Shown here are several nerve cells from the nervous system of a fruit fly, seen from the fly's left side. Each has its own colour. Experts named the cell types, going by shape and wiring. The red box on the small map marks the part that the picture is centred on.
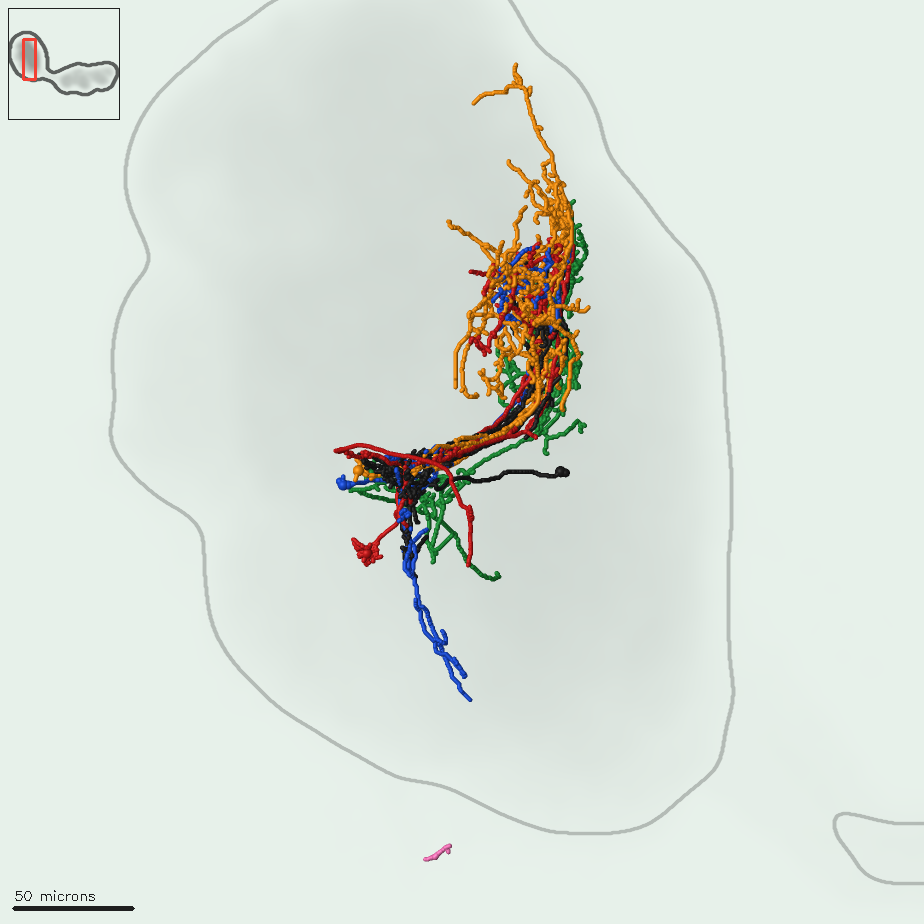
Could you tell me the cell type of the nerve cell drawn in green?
Lat2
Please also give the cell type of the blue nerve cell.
aMe2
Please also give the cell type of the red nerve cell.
Lat1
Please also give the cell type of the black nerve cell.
aMe1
